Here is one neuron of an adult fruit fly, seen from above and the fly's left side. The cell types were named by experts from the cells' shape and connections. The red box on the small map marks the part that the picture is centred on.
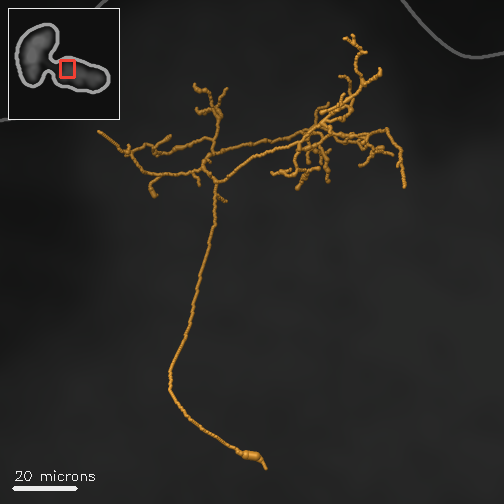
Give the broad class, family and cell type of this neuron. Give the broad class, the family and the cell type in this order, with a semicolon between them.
nerve-cord intrinsic neuron; hemilineage 13B; IN13B087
